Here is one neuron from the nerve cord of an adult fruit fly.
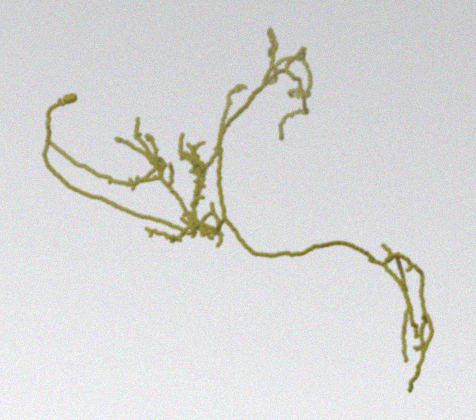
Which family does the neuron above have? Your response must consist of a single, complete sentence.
Under family hemilineage 18B sits this neuron.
